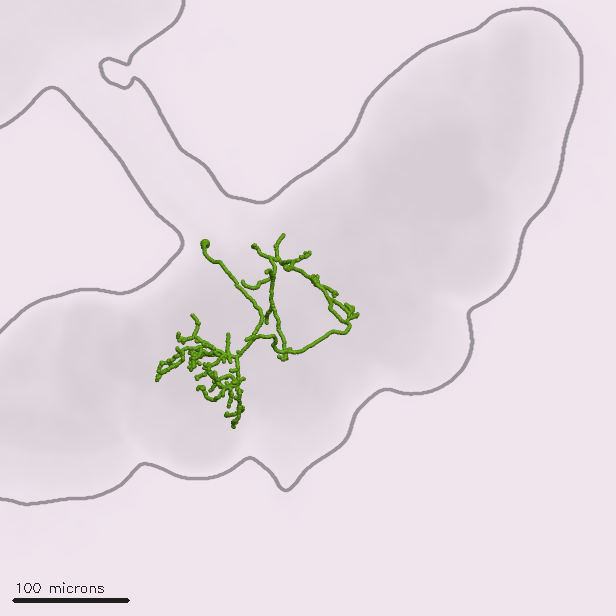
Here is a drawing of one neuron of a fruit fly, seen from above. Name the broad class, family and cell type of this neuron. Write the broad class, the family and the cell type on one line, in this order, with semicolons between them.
central-brain intrinsic neuron; hemilineage DM5_central; PVLP144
